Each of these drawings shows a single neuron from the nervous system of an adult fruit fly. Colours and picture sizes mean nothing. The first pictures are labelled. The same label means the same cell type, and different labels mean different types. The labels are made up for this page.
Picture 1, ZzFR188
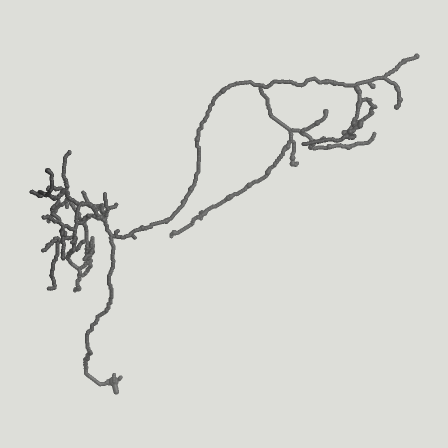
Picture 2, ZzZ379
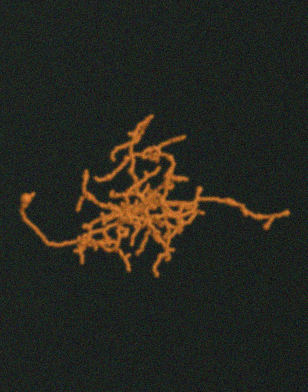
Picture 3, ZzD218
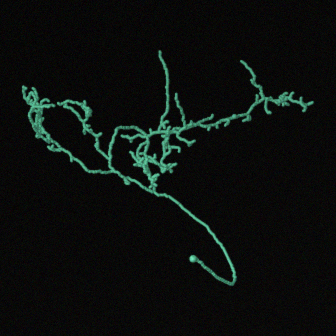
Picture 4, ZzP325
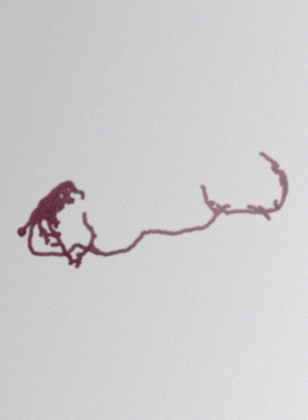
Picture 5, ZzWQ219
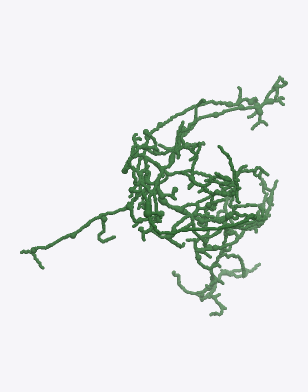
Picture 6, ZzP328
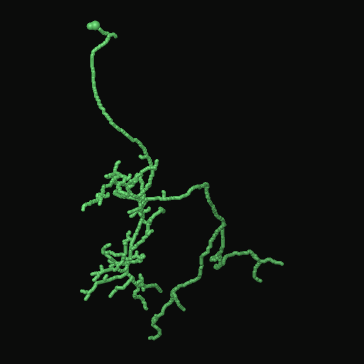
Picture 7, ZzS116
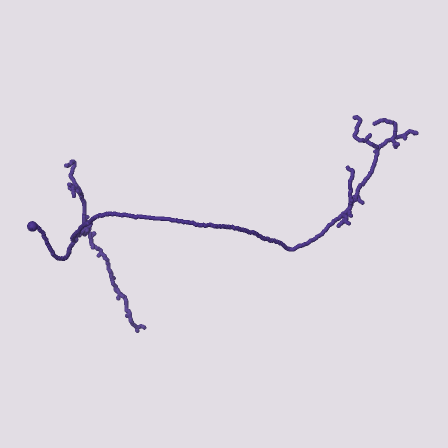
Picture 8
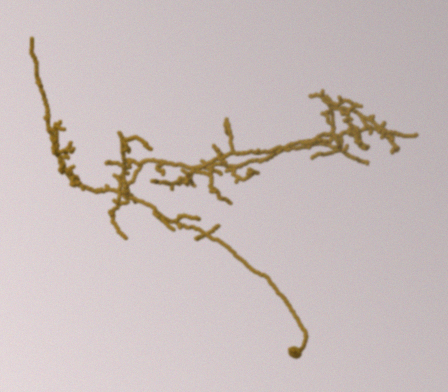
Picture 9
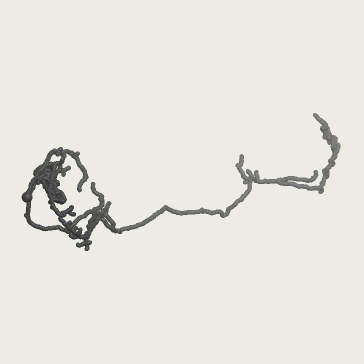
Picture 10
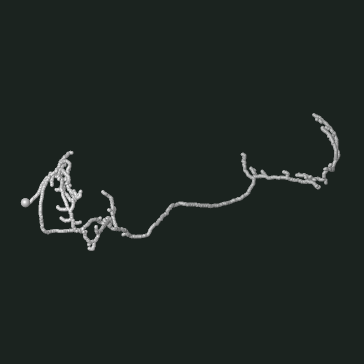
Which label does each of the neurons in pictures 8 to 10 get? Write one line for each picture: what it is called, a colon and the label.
8: ZzD218
9: ZzP325
10: ZzP325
